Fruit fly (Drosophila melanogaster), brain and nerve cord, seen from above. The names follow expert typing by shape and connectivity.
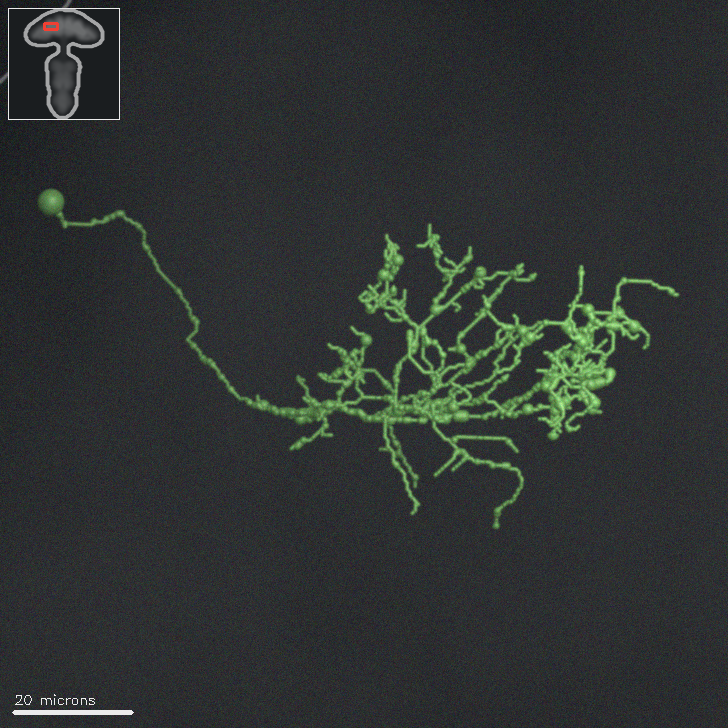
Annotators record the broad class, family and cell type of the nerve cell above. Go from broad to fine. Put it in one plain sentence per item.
A central-brain intrinsic neuron of hemilineage SLPal3_and_SLPal4_dorsal, type SLP179_b.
